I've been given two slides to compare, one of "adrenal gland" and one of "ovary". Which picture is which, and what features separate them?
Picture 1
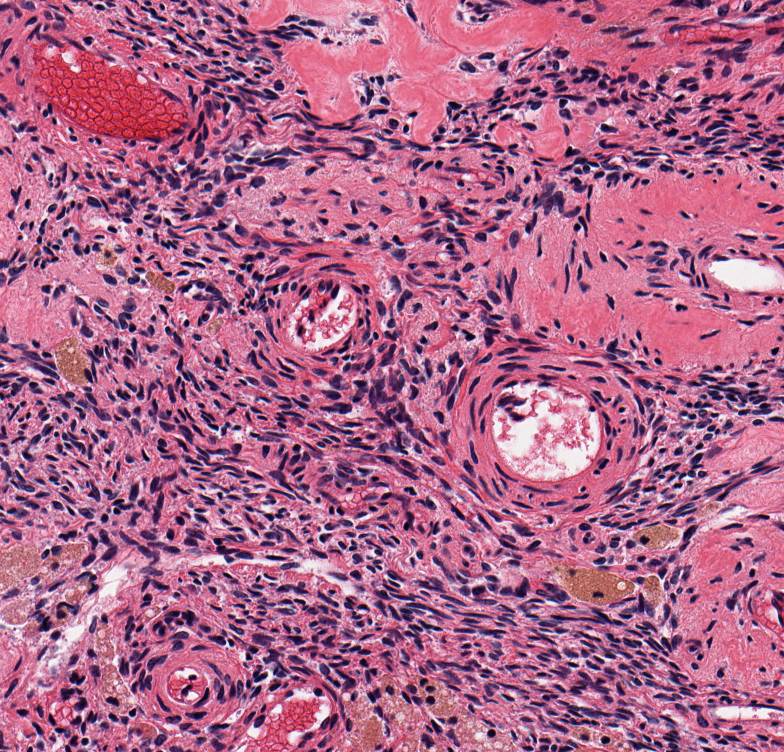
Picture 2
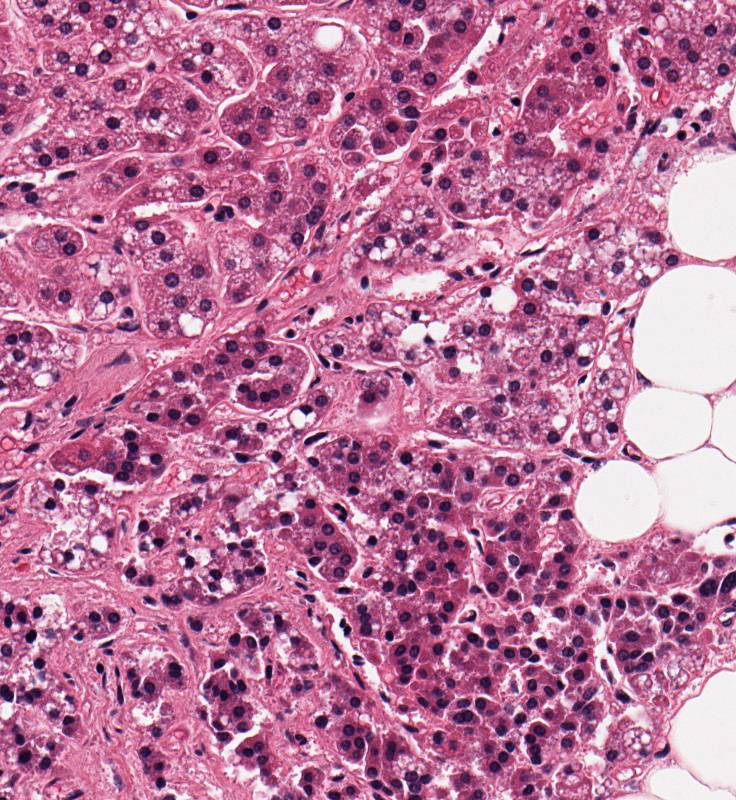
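In this pair, picture 1 is ovary and picture 2 is adrenal gland. Picture 1 is a cellular stroma of densely packed spindle cells, their elongated, dark-staining nuclei running in many different directions, with no epithelium anywhere. Picture 2 instead has polygonal epithelioid cells in nests and short cords separated by thin pink fibrous strands, most with a single round, centrally placed dark nucleus.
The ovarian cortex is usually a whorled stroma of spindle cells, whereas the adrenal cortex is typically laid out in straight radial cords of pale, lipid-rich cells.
In the upper half of picture 2 the cells have pale cytoplasm filled with many small clear vacuoles. Picture 1 has a vessel at the upper left tightly packed with red blood cells, plus clumps of golden-brown granular pigment, mainly in the left and lower parts.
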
